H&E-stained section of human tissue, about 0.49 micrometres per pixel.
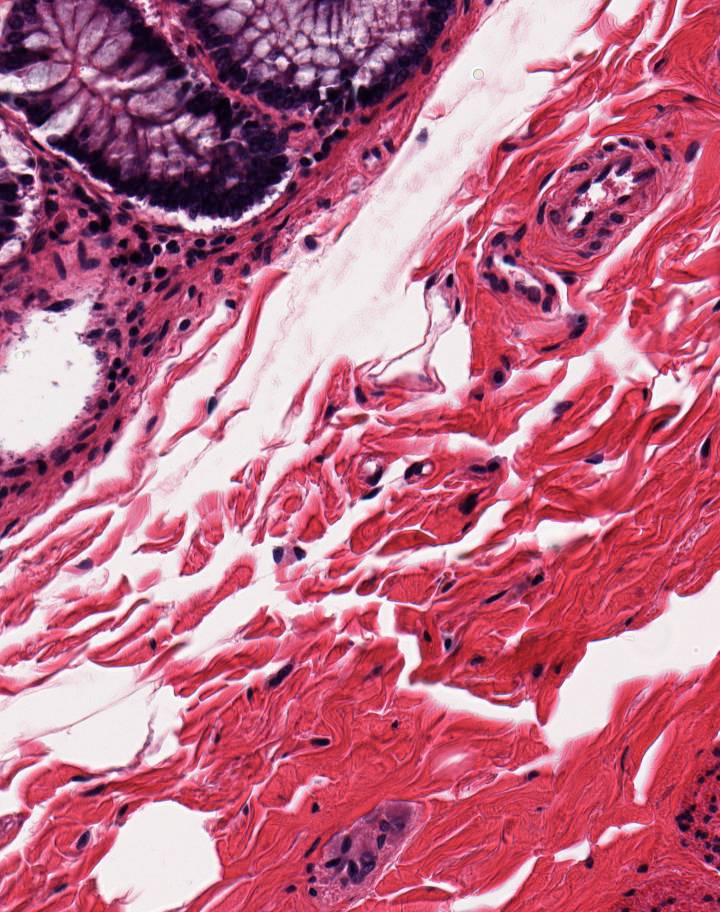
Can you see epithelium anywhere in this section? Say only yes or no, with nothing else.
Yes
